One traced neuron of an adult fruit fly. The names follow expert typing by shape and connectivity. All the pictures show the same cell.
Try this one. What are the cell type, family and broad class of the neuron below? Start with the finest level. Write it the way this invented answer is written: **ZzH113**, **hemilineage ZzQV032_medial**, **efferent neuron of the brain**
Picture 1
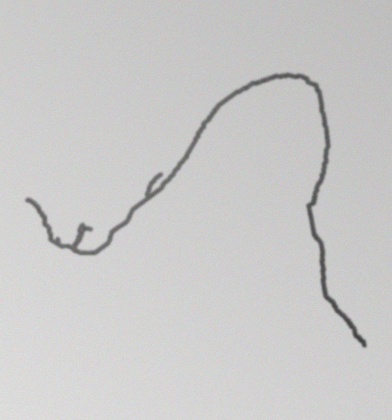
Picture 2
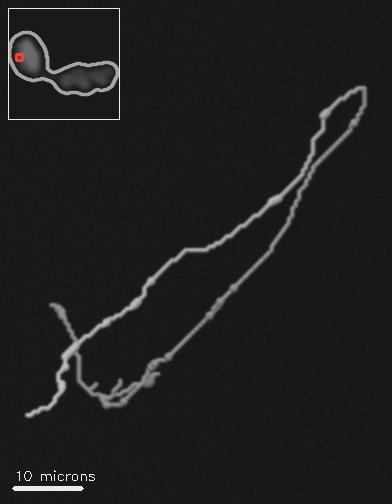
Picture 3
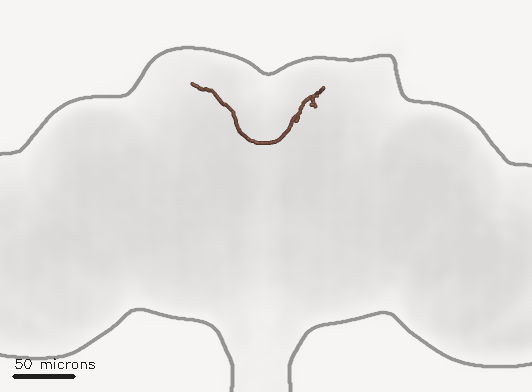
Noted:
**ORN_VC3**, **class olfactory**, **sensory neuron entering the brain**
